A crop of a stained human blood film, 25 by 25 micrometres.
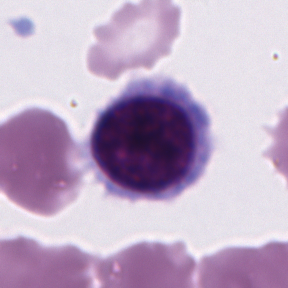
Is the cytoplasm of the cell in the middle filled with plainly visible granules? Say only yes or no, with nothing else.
No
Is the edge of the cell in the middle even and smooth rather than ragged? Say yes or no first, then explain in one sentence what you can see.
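No. The edge of the cytoplasm is irregular with many small bumps.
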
